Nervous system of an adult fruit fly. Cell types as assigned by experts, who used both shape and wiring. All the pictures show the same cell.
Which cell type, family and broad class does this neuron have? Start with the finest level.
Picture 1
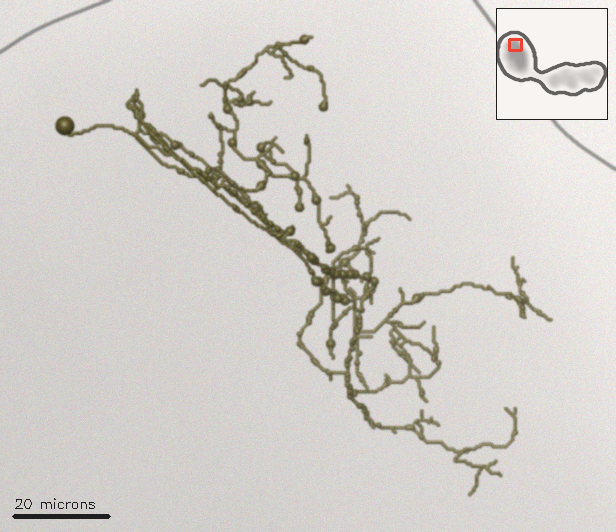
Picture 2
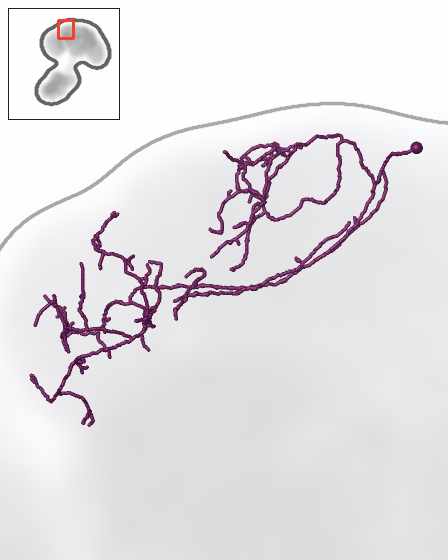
CB2892; hemilineage LHd1; central-brain intrinsic neuron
